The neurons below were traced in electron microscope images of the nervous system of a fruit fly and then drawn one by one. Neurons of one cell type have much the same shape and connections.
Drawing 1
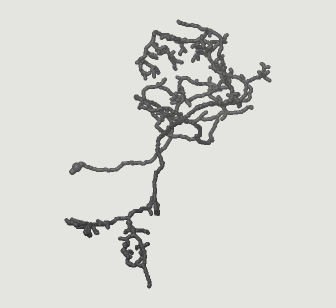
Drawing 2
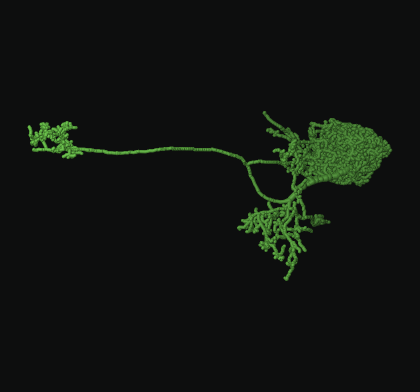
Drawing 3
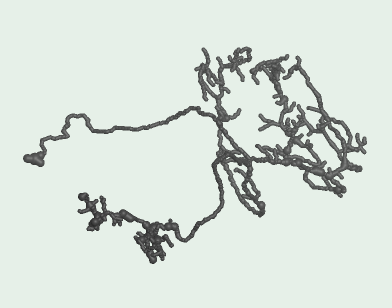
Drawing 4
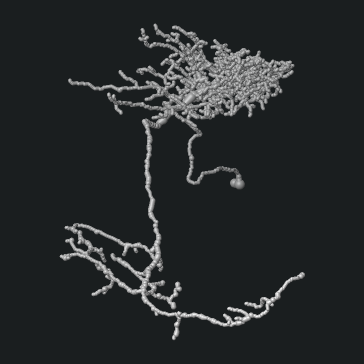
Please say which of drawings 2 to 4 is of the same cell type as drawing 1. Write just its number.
3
